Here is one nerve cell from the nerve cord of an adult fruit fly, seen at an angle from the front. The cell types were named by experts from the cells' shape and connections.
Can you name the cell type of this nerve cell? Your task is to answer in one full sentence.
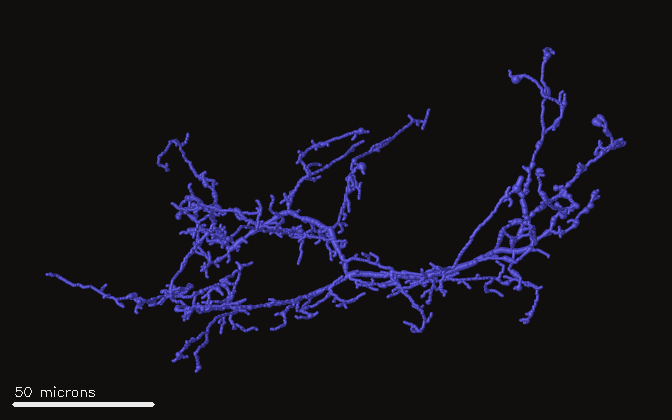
By cell type, this nerve cell is classified as IN11A002.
